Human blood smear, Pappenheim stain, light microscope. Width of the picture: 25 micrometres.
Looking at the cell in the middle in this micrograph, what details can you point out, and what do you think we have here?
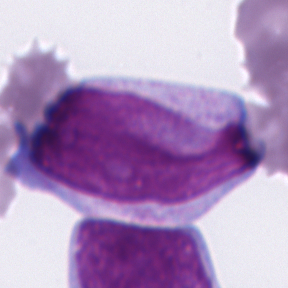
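Shape comes first: the cell is elongated horizontally, and its nucleus is elongated along the same long axis. The chromatin, checked next, has a fine and fairly even texture. Last, the cytoplasm shows fine lilac granules. Its name is myeloblast.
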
